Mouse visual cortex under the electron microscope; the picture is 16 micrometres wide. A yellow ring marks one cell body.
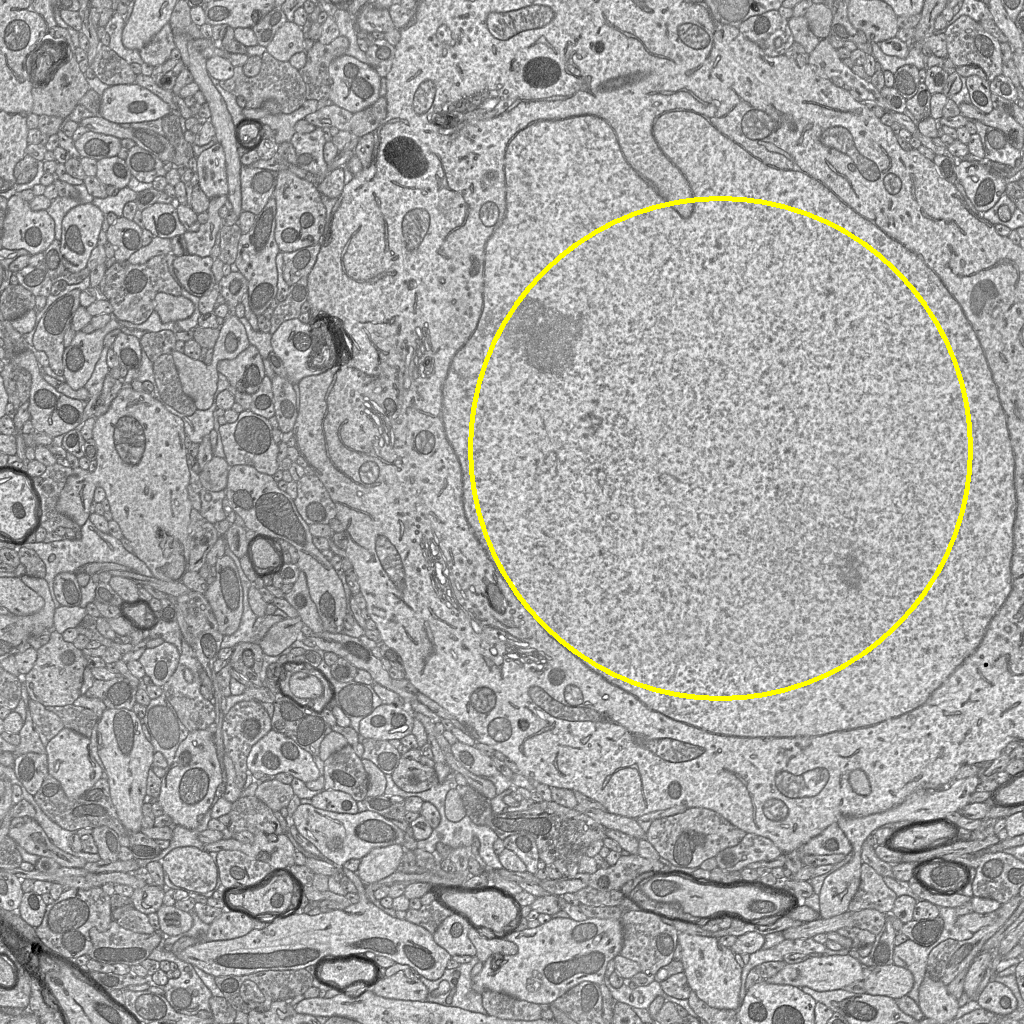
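Excitatory neuron; its large, rounded nucleus fills nearly all the ring. Chromatin pale, finely dispersed, no dark band along the envelope. A few small darker granular patches lie within the pale nucleoplasm. Neuropil of small profiles and scattered myelinated axons surrounds it.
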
